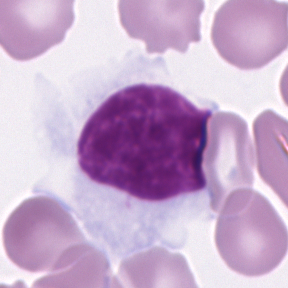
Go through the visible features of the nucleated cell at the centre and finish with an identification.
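The nucleus lies off-centre, toward the right of the cell, and no nucleoli can be seen in it. Abundant cytoplasm of a very pale greyish blue spreads widely around the nucleus. The cell is a hairy cell.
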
